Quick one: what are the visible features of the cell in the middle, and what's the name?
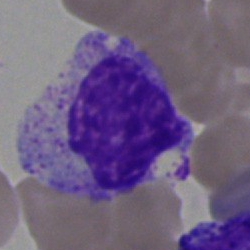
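Irregular, lumpy nuclear outline. Nucleus placed toward the right side of the cell. Cytoplasm pale blue-grey, its widest band on the left of the nucleus. Cell: myelocyte.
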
